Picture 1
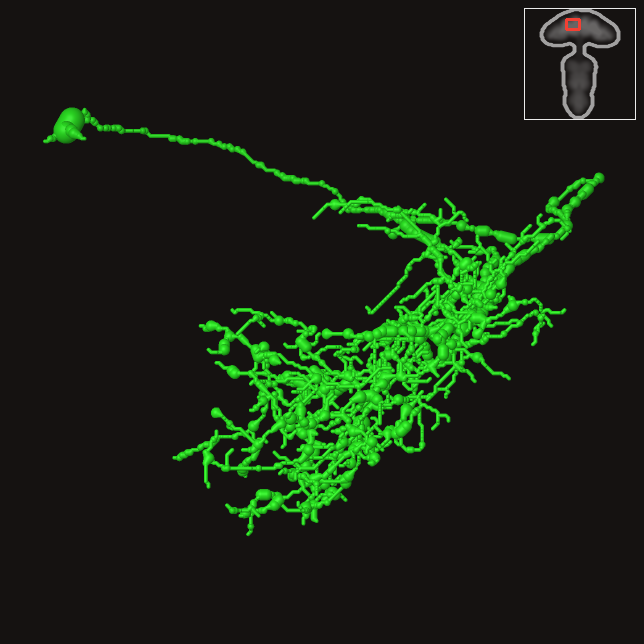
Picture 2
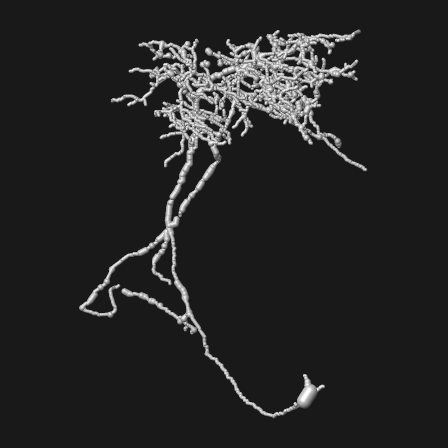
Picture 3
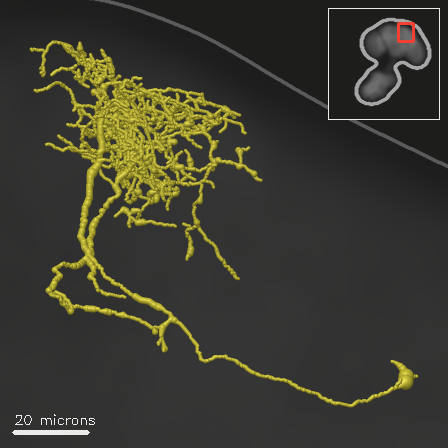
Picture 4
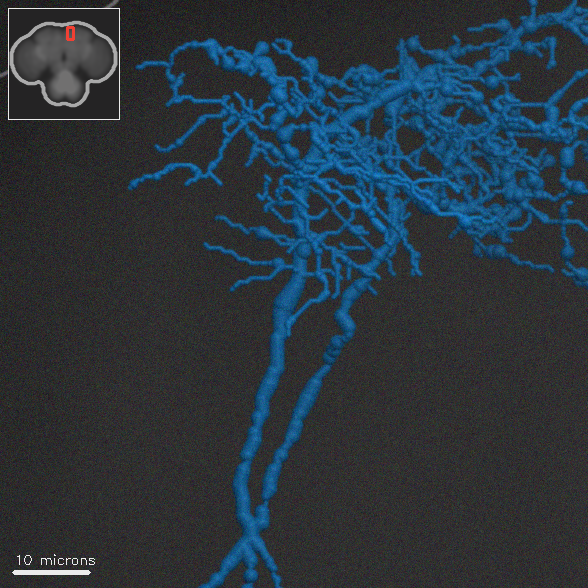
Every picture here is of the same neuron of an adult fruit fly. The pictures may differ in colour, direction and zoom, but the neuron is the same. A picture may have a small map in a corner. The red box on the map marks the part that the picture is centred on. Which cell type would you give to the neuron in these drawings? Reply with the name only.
SIP026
